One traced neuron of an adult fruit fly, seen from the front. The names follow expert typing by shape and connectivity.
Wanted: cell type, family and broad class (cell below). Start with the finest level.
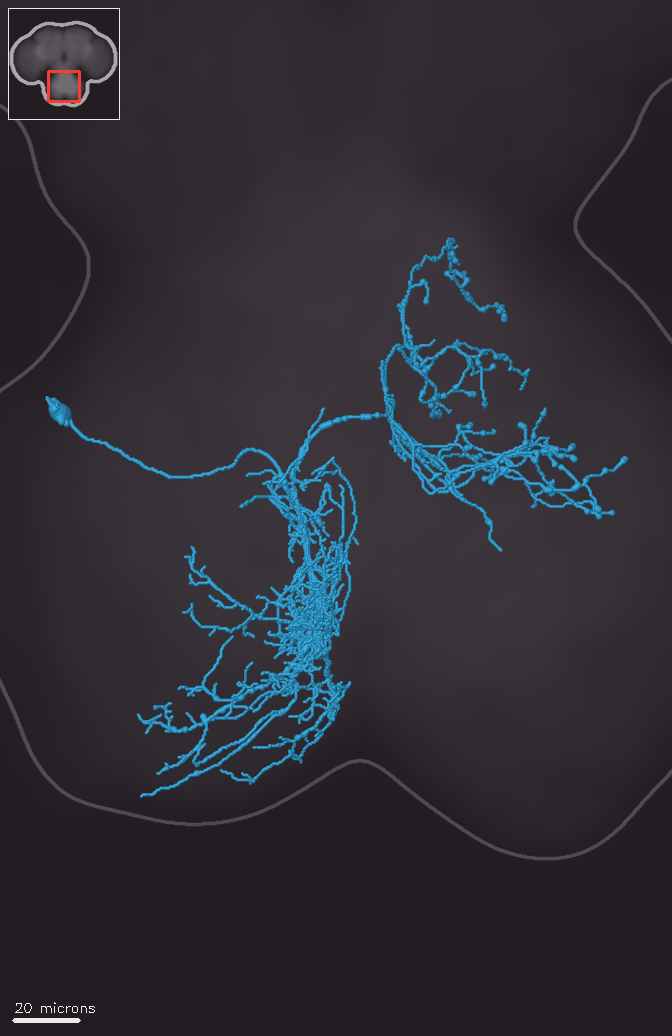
IN18B017; hemilineage 18B; nerve-cord intrinsic neuron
